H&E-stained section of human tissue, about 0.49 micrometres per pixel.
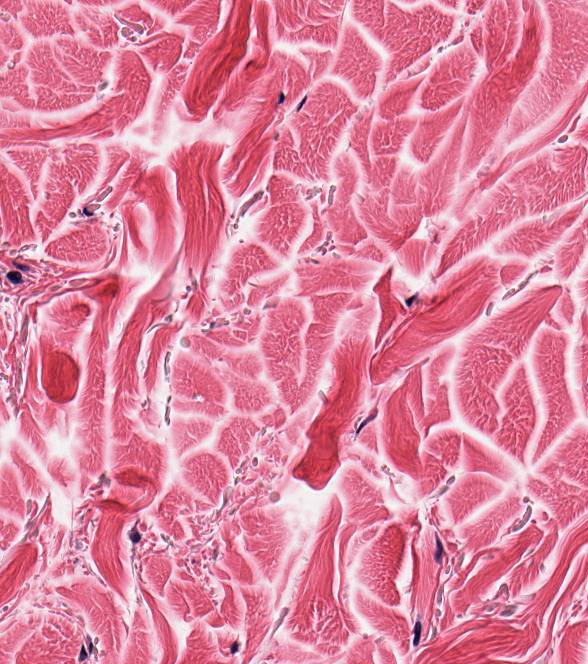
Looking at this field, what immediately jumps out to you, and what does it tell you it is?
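What you have here is dermis. Eosinophilic muscle fibres cut transversely, obliquely and longitudinally fill it, interlacing with one another.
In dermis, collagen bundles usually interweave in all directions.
Nuclei are sparse, just a few small dark ones among the fibres. Delicate loose connective tissue with small elongated nuclei lies between groups of fibres, clearest at the left edge and centre.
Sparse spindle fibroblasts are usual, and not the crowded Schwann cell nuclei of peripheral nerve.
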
